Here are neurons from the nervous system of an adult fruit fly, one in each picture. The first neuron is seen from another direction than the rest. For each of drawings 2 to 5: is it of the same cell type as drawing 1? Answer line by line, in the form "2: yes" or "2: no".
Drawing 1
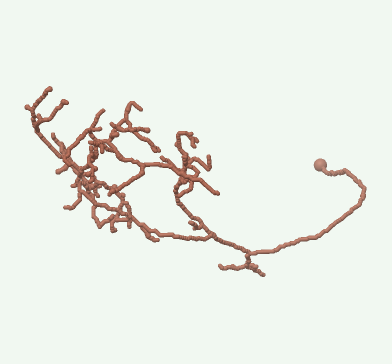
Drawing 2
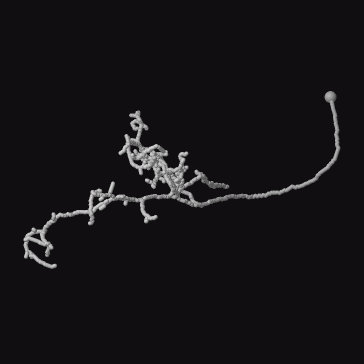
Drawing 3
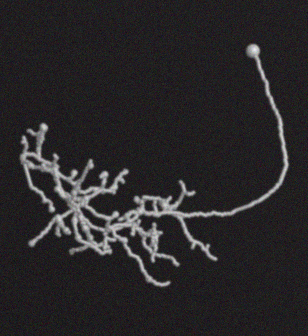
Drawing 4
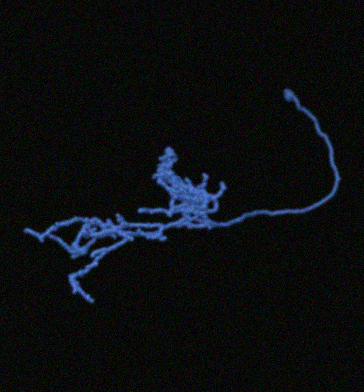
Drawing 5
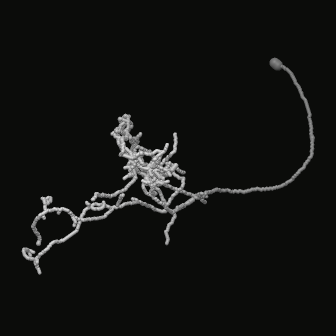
2: no
3: yes
4: no
5: no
